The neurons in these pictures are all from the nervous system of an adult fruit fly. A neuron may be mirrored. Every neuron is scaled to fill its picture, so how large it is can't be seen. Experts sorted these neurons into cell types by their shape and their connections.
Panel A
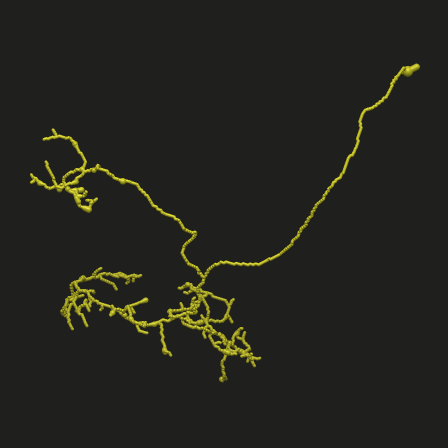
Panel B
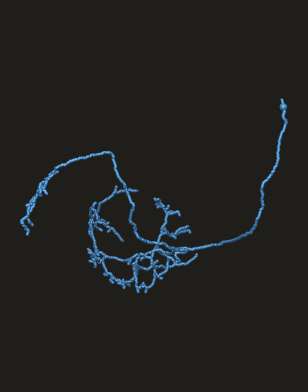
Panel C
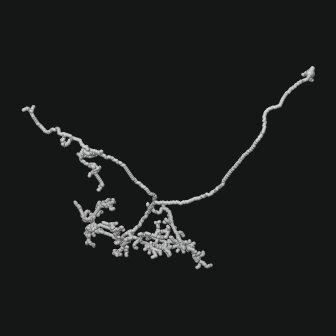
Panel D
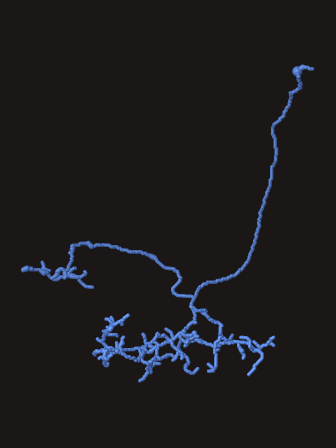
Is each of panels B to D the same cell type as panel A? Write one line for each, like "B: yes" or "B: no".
B: no
C: yes
D: yes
